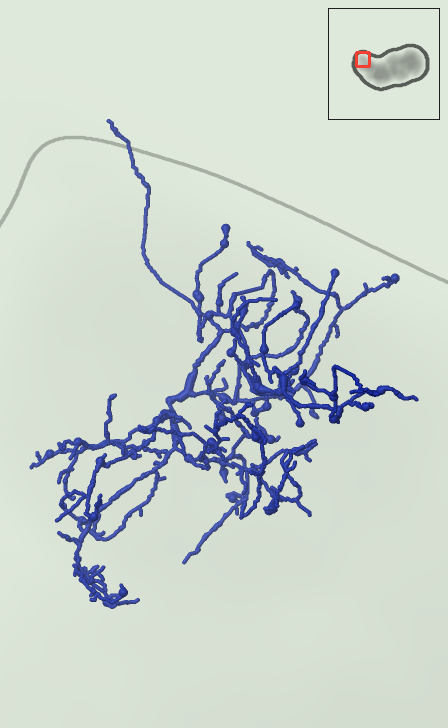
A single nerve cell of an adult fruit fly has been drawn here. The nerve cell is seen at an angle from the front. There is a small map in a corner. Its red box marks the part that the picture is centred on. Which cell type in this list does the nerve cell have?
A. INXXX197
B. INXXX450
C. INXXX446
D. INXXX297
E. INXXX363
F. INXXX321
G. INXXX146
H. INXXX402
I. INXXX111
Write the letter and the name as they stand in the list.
C. INXXX446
